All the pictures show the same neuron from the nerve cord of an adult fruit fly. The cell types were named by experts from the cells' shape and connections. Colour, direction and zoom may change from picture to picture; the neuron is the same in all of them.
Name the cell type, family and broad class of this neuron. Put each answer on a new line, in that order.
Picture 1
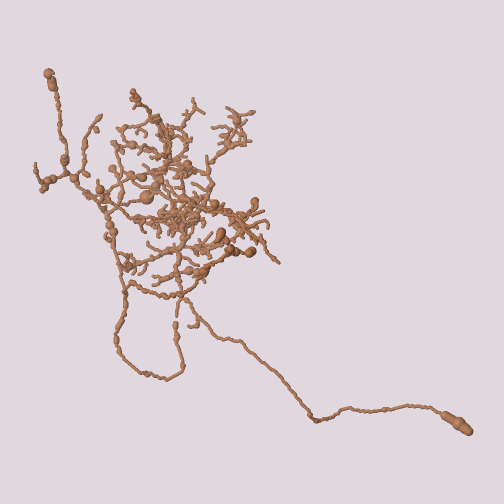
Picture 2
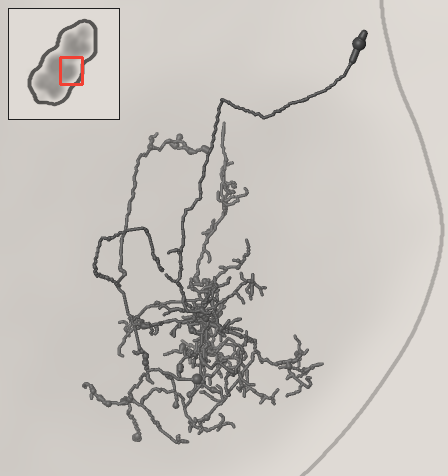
IN01B043
hemilineage 01B
nerve-cord intrinsic neuron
